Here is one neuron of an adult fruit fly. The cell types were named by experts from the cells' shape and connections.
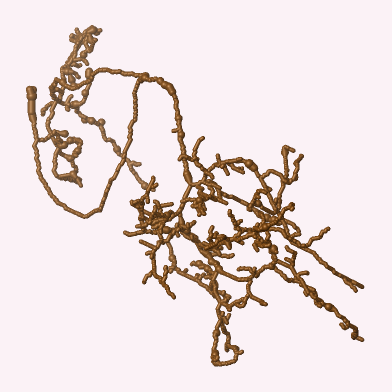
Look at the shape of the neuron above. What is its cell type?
SLP429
